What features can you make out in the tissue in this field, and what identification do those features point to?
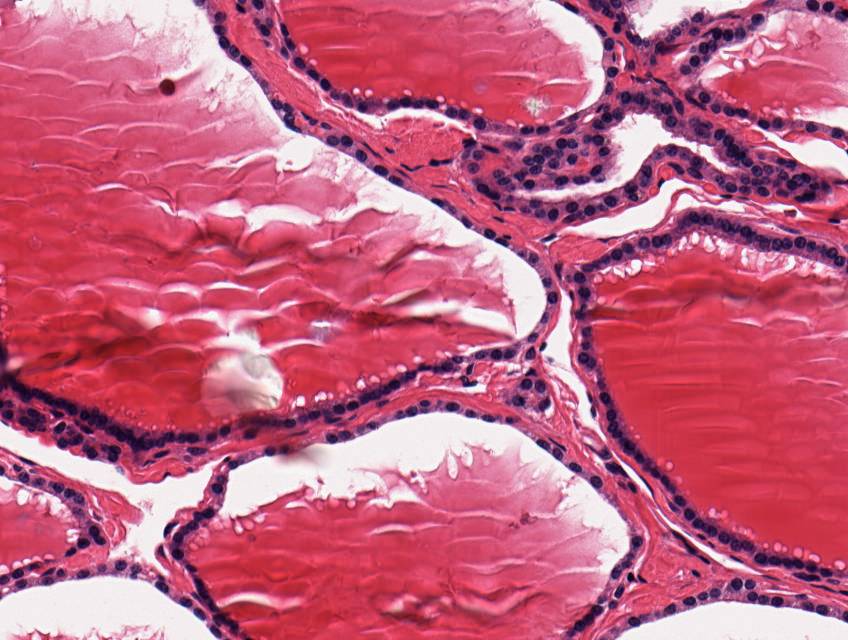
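Start with the largest follicle, filling most of the left half of the field. Then look to the upper centre and upper right: smaller, more crowded follicles. Each follicle is lined by a single layer of low cuboidal to flattened epithelial cells, with small, round, dark-staining nuclei set in one evenly spaced row. This tissue is thyroid.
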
